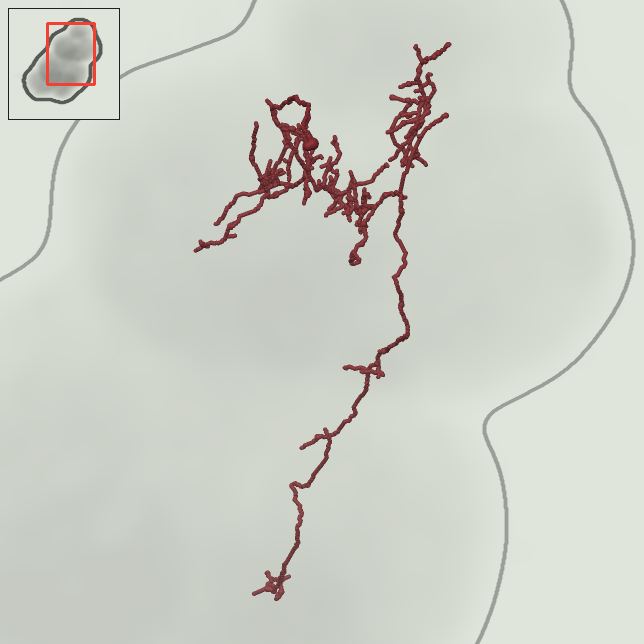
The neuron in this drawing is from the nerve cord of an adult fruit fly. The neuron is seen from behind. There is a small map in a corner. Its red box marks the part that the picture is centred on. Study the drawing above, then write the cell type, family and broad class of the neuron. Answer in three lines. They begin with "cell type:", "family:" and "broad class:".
cell type: IN05B084
family: hemilineage 05B
broad class: nerve-cord intrinsic neuron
